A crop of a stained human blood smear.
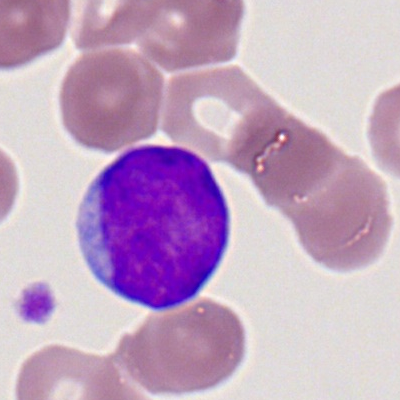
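Myeloblast in a stained human blood smear, light microscope, the cell in the middle. Its outline is round and smooth. The nucleus lies off-centre, pressed toward the right side, with finely stippled, fairly even chromatin and no coarse dark clumps. The cytoplasm forms a narrow pale-blue crescent on the left side.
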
